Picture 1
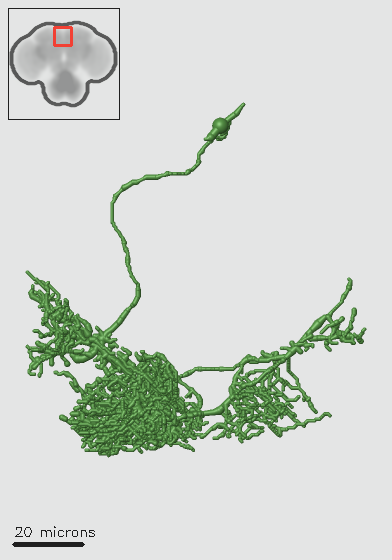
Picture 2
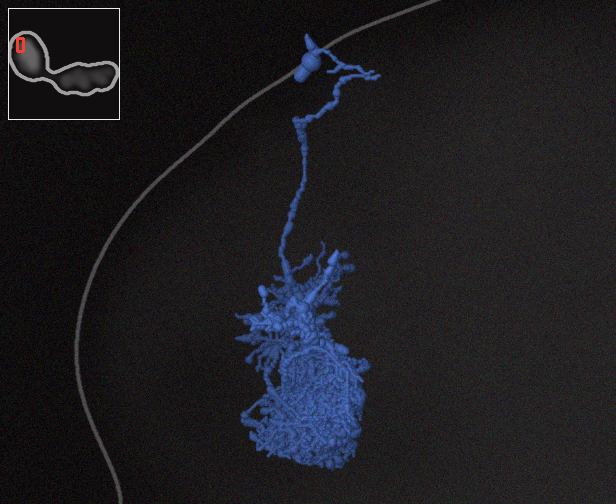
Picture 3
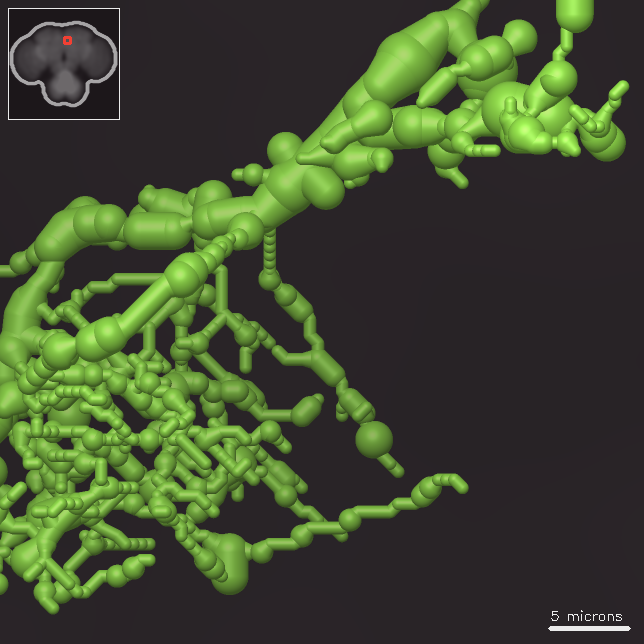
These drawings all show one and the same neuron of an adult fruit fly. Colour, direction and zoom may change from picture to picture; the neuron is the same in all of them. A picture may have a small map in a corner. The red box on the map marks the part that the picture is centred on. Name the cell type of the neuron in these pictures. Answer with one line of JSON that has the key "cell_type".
{"cell_type": "MBON03"}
